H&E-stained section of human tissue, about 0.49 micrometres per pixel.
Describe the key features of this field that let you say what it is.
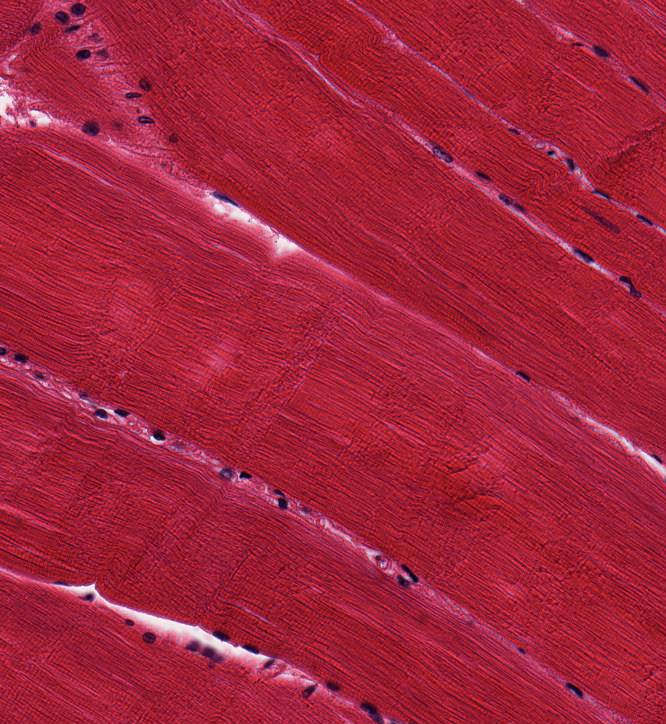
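What you see is skeletal muscle. Notice the dark, flattened, elongated nuclei along the fibre edges; their position decides it.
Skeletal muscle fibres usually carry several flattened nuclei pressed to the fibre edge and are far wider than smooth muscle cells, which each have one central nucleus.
Follow the broad parallel fibres from upper left to lower right across the whole field; they are long and unbranched. Only thin strips of pale connective tissue separate them.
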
